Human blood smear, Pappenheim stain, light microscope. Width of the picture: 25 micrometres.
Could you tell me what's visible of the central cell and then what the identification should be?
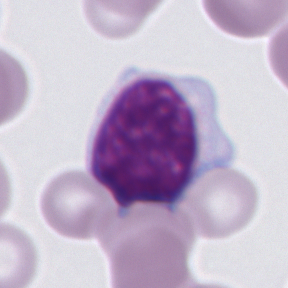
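Looking first at size, I make the cell about 13 micrometres across, with an oval nucleus of about 12 by 9 micrometres taking up about 70% of its area. The chromatin is coarsely clumped: dark purple masses with lighter gaps between them. Very pale, faintly bluish-grey cytoplasm sits mostly on the upper right side of the nucleus, and the right edge of the cell looks irregular and ruffled. So this is a large granular lymphocyte.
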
